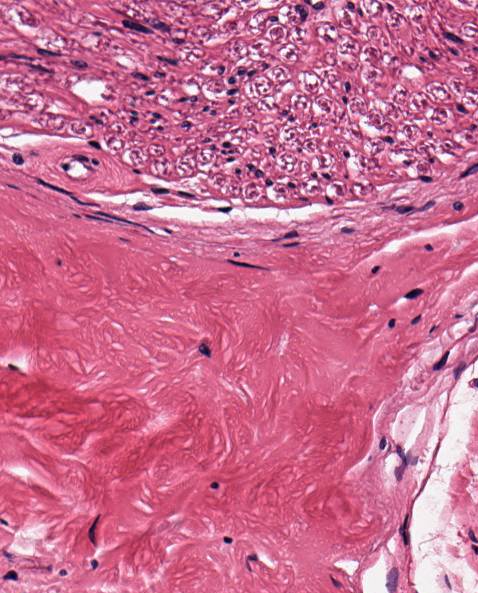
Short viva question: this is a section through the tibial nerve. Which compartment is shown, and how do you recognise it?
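Answer: epineurium, the dense pink fibrous tissue below the cluster of small round profiles in the upper third. Its thick, wavy eosinophilic collagen bundles run in varied directions, with only a few small dark spindle-shaped nuclei lying singly.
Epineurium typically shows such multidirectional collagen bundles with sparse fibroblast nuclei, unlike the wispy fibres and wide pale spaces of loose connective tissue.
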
